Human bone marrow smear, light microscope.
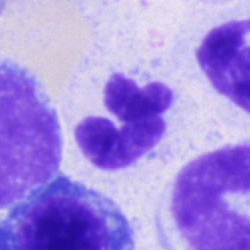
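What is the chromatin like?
Dense, staining dark purple throughout.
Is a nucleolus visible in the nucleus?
No, none can be seen.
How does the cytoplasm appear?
Pale, with no blue tint, hardly differing from the background, and the cell's outer edge is indistinct against it.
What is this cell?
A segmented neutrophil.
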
